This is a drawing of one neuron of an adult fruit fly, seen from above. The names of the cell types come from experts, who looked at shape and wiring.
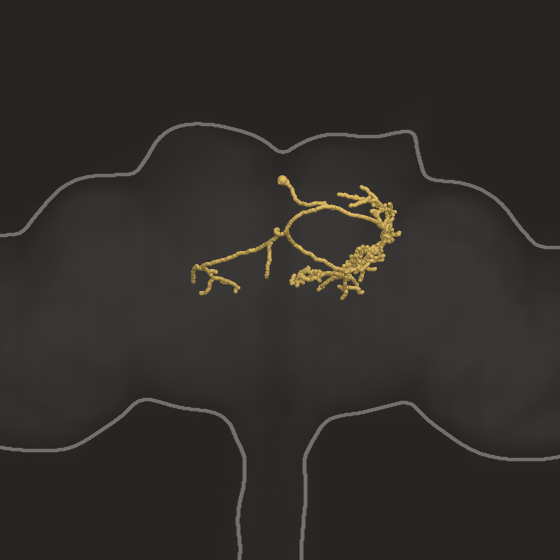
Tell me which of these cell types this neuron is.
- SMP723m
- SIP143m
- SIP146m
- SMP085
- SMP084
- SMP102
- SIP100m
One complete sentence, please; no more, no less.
The cell type name for this neuron is SIP143m.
